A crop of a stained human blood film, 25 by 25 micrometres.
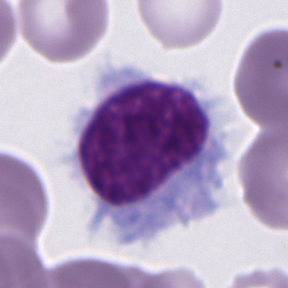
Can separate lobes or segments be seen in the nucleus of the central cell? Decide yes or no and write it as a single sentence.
No, in this cell the nucleus is one undivided round, oval or kidney-shaped compact mass.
